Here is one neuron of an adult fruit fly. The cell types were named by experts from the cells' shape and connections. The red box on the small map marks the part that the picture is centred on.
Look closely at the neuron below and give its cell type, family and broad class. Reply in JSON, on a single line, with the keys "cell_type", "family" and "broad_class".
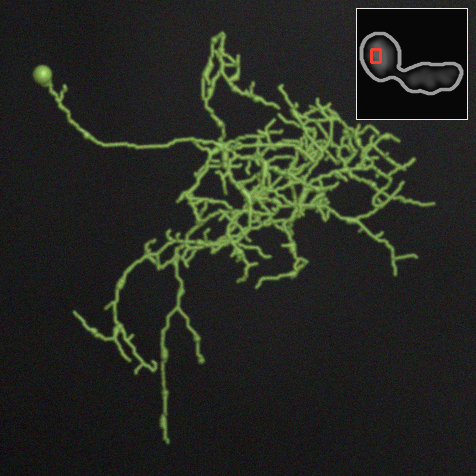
{"cell_type": "CB2127", "family": "hemilineage VLPl2_posterior", "broad_class": "central-brain intrinsic neuron"}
